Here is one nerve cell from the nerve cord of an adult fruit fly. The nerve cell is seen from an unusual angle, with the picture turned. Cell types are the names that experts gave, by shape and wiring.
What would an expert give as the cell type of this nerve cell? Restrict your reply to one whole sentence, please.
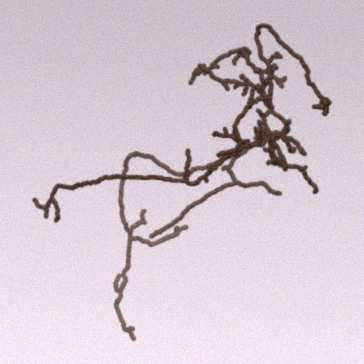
This nerve cell is recognized as the cell type IN19A086.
